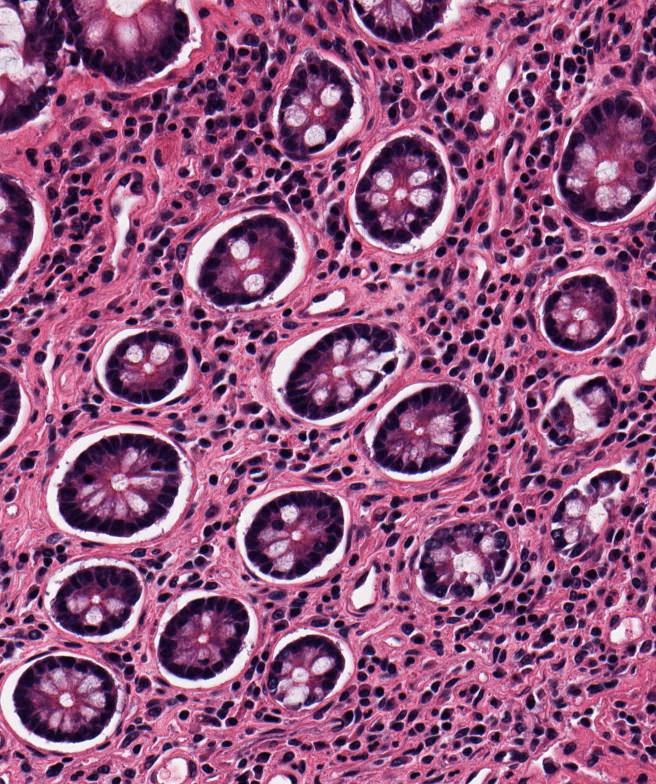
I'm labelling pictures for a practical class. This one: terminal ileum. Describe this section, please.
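Across the whole field I see round to oval glands cut in cross-section, set in cellular stroma. In each gland the dark epithelial nuclei crowd along the outer, basal edge. The stroma itself is densely packed with small round cells with dark nuclei, which fits lymphocytes and plasma cells. Most glands are separated from the stroma by a clear white gap, which I take as a shrinkage artefact.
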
